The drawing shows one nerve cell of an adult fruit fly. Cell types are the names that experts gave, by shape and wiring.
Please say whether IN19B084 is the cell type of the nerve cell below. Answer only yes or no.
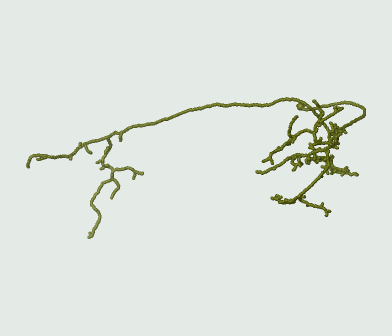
yes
